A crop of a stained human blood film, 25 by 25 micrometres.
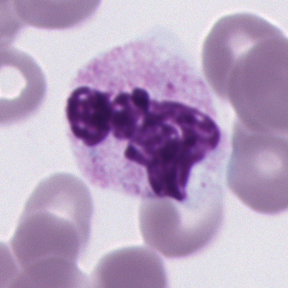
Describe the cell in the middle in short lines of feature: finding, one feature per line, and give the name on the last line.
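Outline: rounded and smooth, no surface projections
Size: about 15 by 13 micrometres
Nucleus: several separate lobes joined by narrower parts
Chromatin: dark purple, coarsely clumped
Cytoplasm: pale pinkish-lilac, not blue
Name: segmented neutrophil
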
